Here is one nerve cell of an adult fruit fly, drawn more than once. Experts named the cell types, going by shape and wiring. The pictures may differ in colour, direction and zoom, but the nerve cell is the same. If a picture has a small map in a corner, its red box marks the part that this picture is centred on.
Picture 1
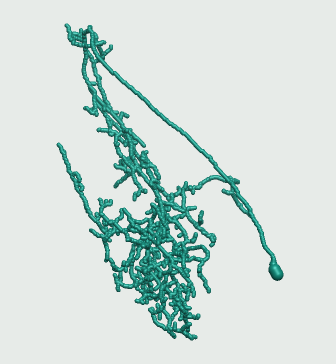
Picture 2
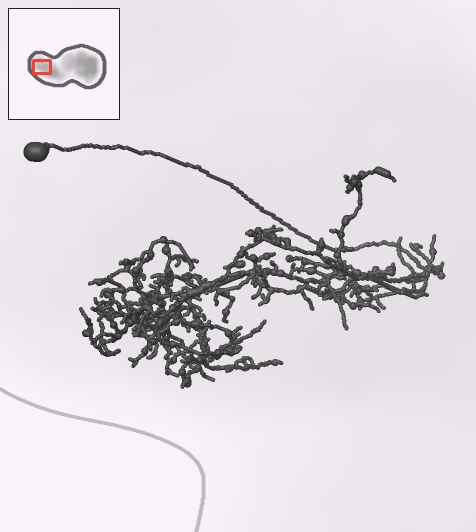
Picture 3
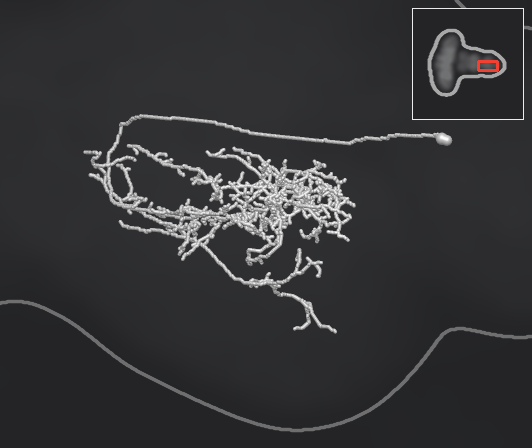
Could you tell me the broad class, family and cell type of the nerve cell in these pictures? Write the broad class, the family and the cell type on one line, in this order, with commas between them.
nerve-cord intrinsic neuron, hemilineage 12B, IN12B031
